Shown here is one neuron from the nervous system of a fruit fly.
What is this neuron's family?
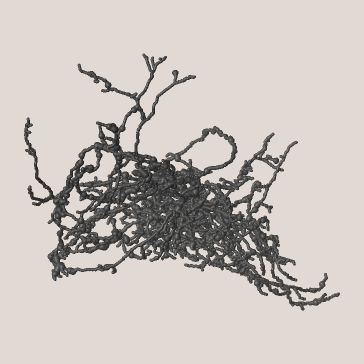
hemilineage AOTUv1_ventral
